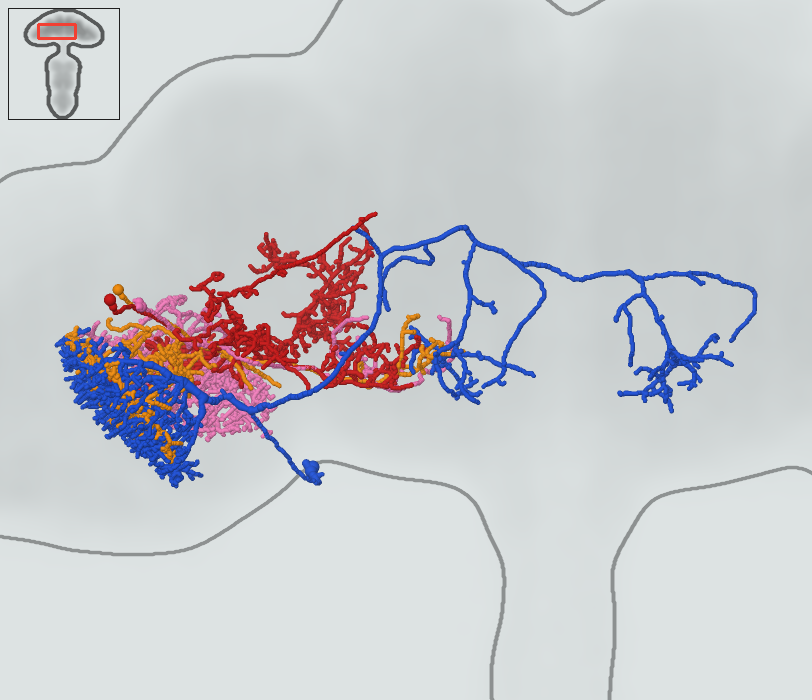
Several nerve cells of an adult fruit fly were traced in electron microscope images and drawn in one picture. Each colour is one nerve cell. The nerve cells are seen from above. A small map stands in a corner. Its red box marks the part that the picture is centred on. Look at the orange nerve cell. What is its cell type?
LC35b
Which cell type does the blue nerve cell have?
LoVP85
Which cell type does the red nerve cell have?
LoVP50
